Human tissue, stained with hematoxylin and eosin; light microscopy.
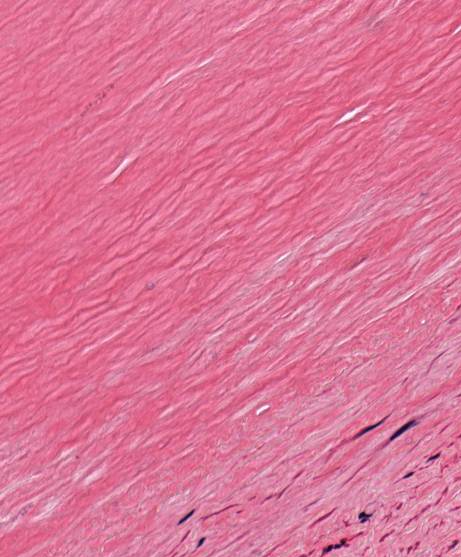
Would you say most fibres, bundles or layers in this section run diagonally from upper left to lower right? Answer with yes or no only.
No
